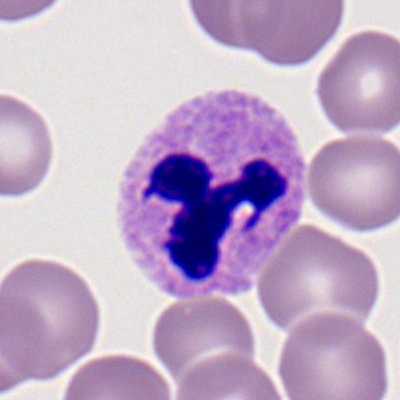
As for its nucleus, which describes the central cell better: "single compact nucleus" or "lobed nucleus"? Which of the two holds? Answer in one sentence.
This cell has a nucleus made up of distinct lobes.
